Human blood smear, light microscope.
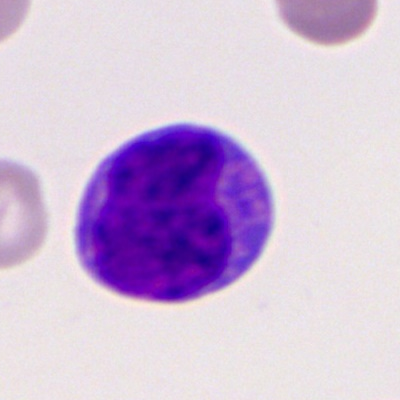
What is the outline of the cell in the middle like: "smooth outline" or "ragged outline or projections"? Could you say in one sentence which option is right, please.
The cell's outline is smooth, without projections.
